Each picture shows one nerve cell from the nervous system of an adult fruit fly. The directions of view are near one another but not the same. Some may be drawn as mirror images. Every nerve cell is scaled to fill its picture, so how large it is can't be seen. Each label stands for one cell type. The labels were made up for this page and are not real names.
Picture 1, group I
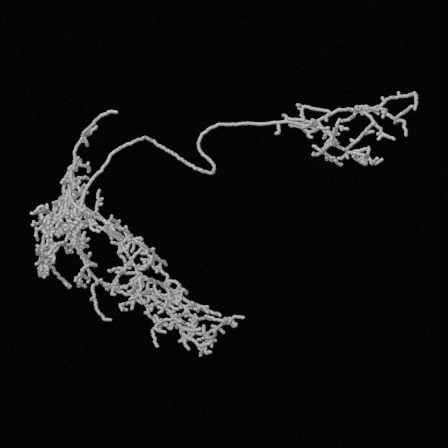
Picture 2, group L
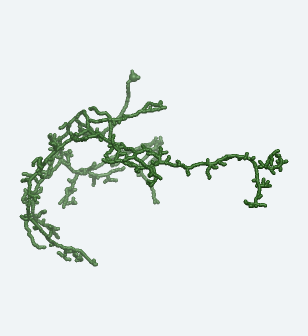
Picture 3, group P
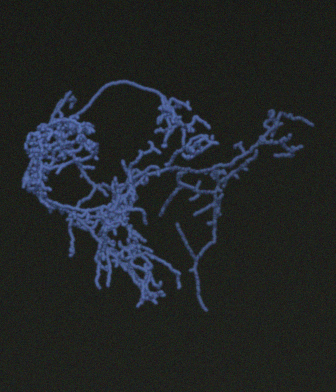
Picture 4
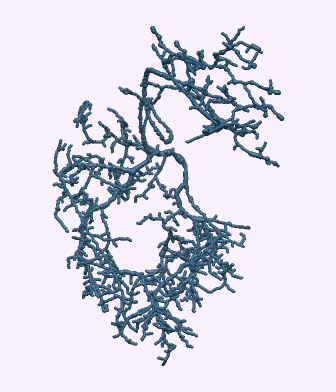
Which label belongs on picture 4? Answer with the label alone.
group I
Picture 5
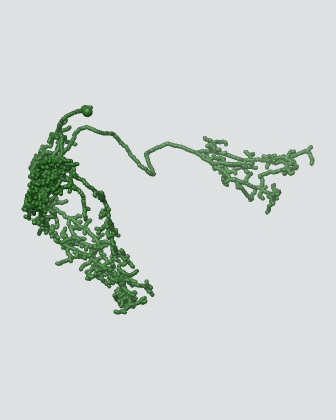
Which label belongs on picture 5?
group I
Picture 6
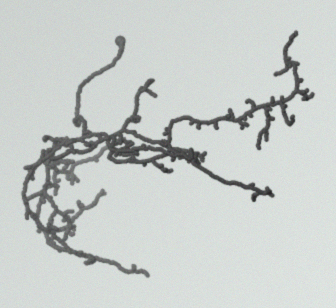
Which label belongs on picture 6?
group L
